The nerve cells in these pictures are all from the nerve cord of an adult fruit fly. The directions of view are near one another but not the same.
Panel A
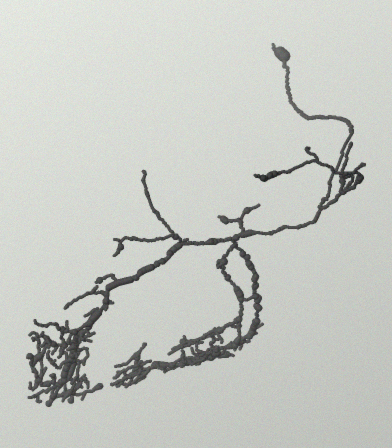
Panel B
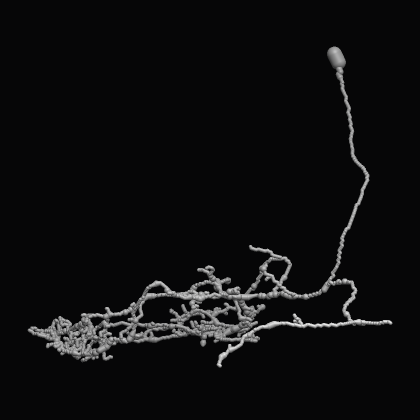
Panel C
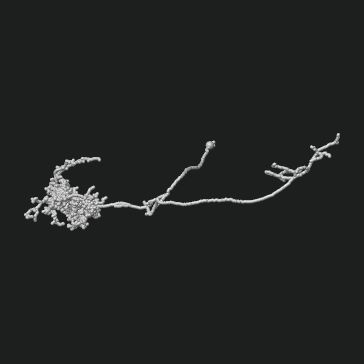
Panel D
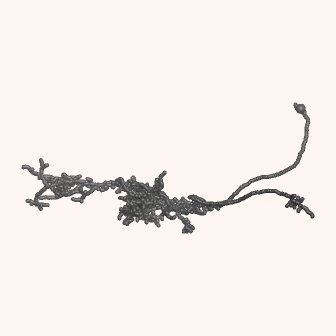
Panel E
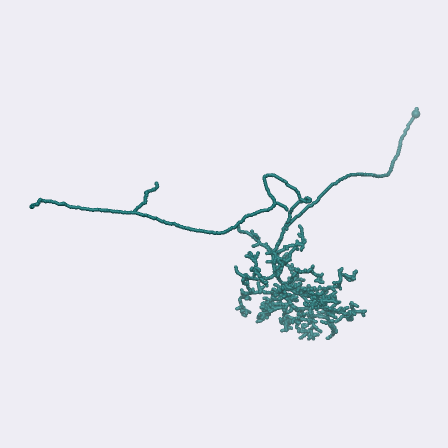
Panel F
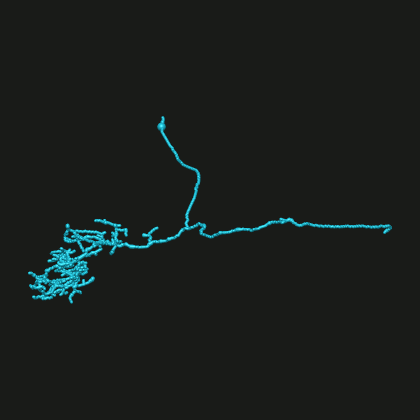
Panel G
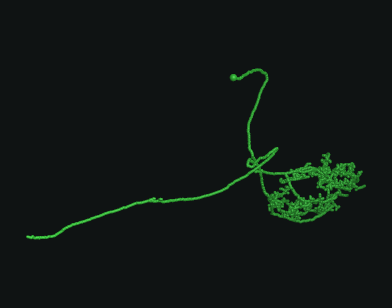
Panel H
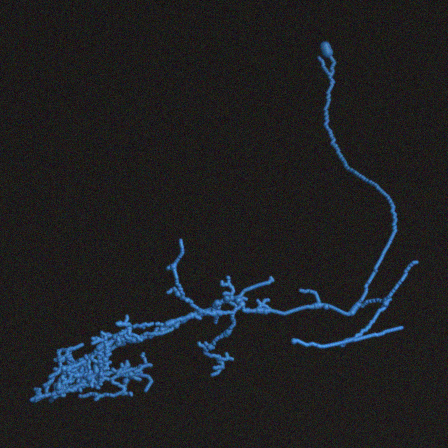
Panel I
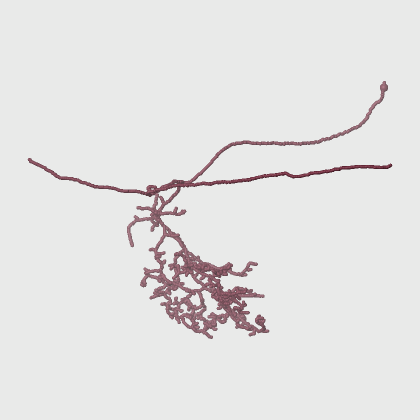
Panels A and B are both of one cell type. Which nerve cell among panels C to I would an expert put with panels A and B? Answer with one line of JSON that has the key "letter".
{"letter": "H"}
